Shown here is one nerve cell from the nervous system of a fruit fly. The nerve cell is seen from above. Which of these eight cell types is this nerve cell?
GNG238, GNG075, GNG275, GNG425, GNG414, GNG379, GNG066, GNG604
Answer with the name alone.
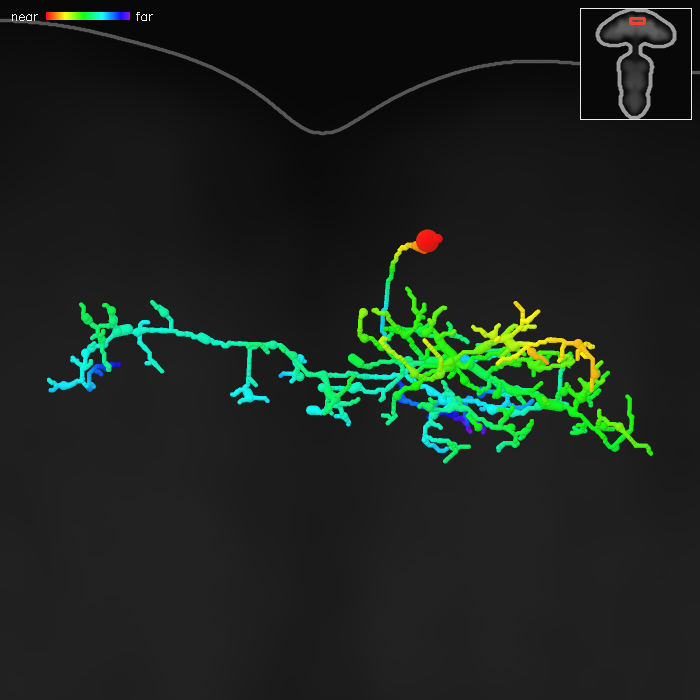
GNG238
